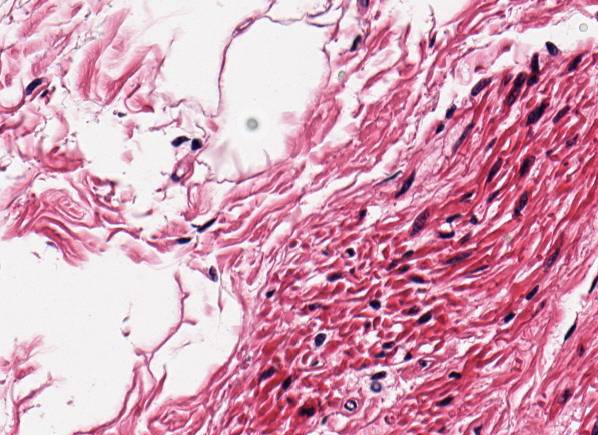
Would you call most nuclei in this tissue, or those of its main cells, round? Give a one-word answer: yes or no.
No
